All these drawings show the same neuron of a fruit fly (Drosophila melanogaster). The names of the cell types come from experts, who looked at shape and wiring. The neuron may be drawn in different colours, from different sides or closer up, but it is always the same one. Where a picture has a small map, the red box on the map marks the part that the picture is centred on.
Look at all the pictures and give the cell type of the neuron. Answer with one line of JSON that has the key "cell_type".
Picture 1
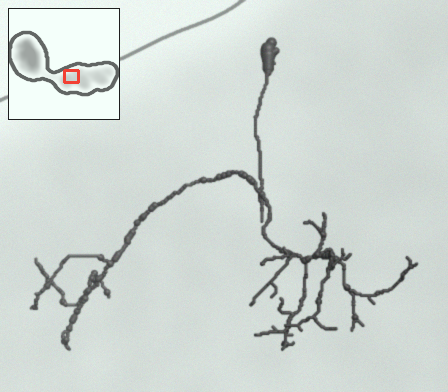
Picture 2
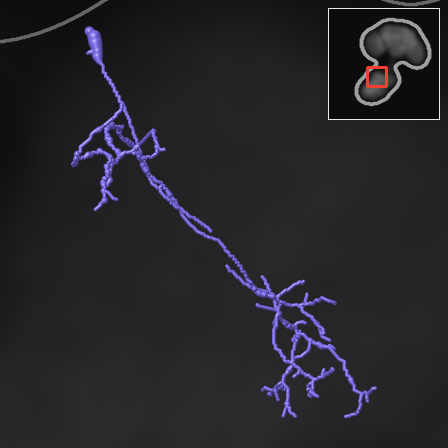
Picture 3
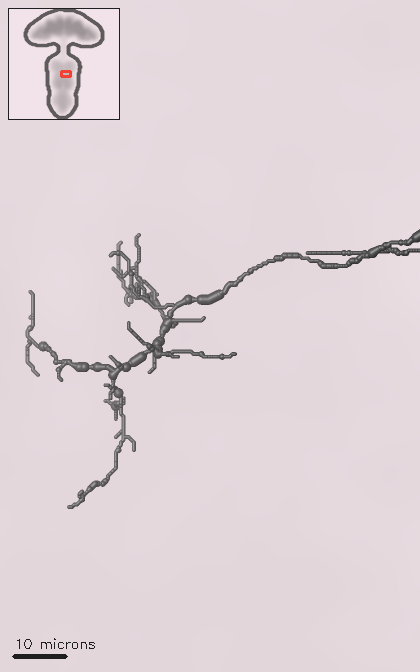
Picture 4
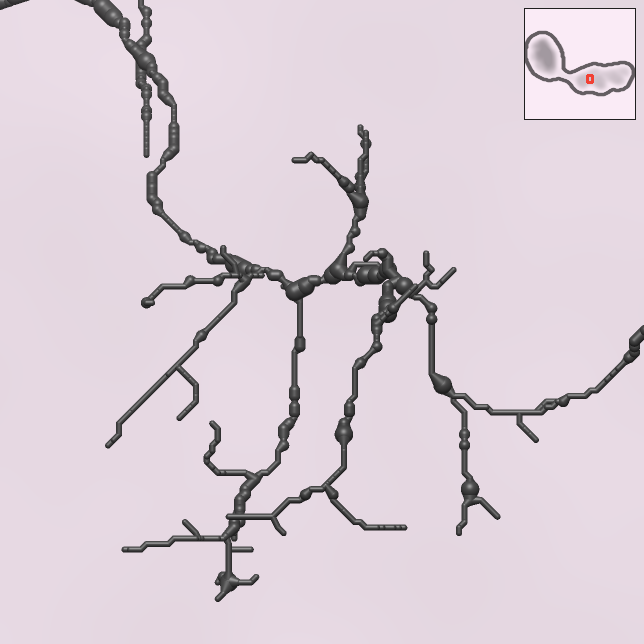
{"cell_type": "IN11A039"}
